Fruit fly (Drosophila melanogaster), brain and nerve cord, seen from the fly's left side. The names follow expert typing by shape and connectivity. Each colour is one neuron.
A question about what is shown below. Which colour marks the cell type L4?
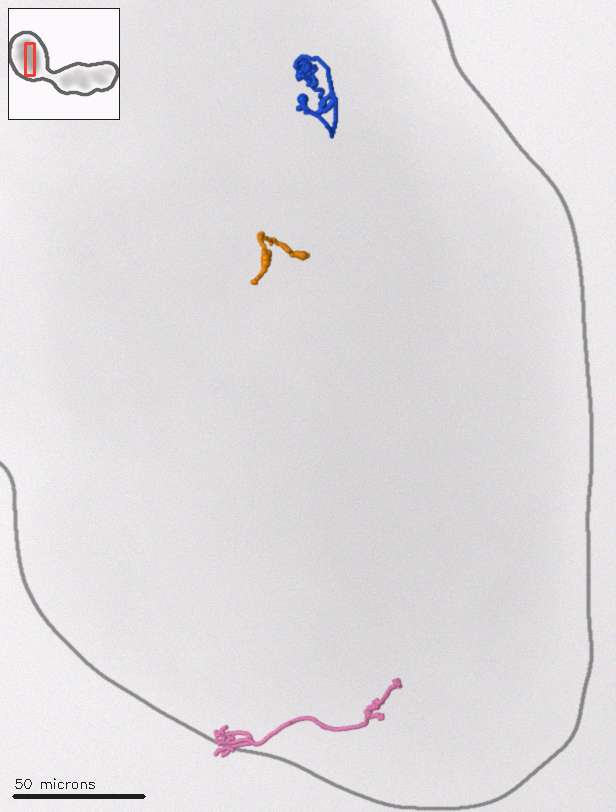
pink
